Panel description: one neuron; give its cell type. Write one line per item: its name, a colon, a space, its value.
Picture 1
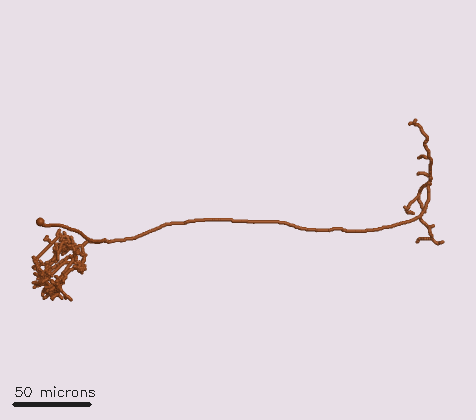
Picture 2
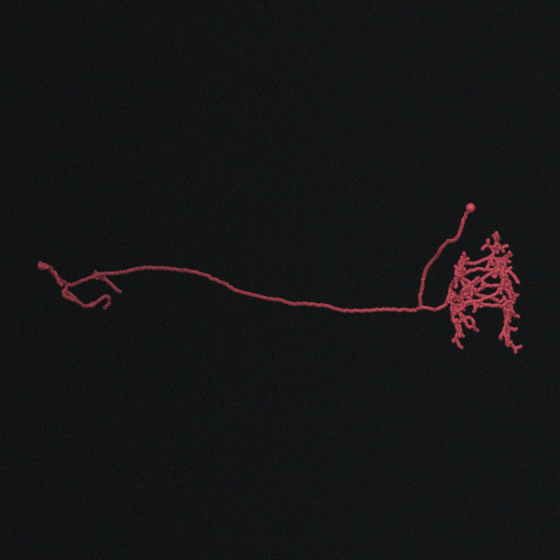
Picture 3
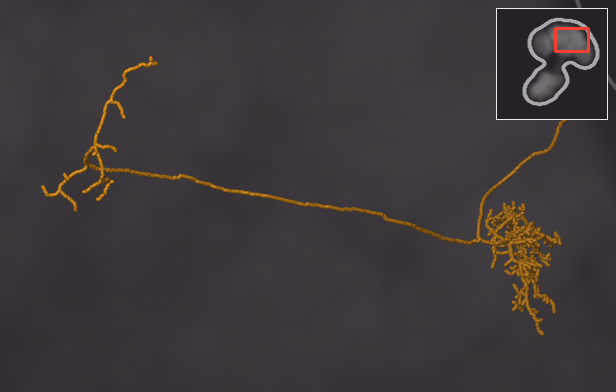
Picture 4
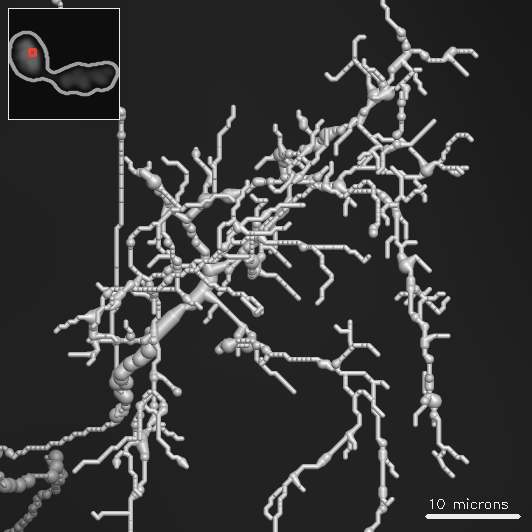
cell type: LoVP93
